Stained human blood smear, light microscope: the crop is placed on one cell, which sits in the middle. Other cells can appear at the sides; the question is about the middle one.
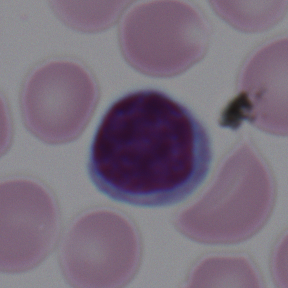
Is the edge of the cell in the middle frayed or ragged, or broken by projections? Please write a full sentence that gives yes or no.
No, this cell's edge is smooth, without blebs, tags or ragged parts.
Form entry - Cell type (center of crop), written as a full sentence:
The cell of interest, in the center, is a lymphocyte.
